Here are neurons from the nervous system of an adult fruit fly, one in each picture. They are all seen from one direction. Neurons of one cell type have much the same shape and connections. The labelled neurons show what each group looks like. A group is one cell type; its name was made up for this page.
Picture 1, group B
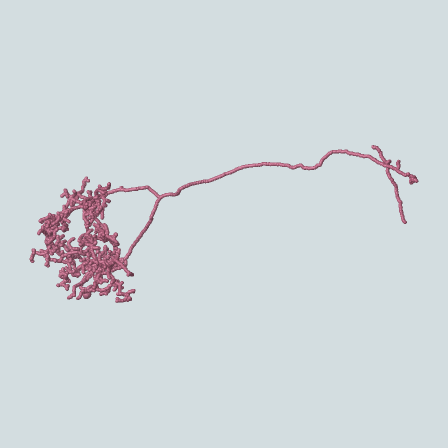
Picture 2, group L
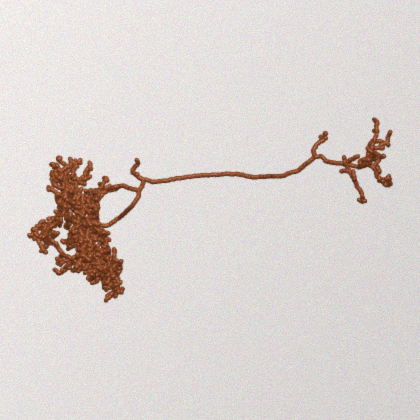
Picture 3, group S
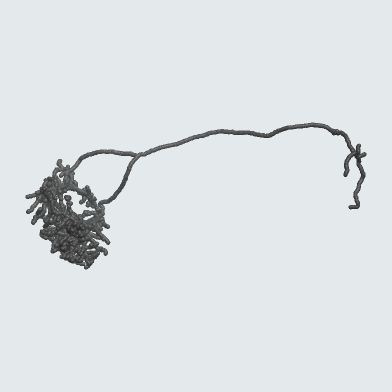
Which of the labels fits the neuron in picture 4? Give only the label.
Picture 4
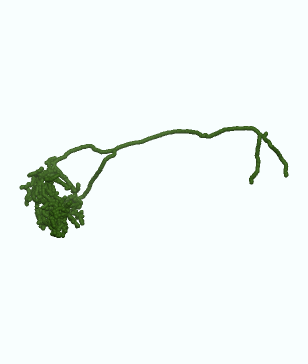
group S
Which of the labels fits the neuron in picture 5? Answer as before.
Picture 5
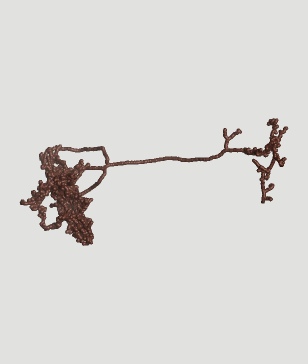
group L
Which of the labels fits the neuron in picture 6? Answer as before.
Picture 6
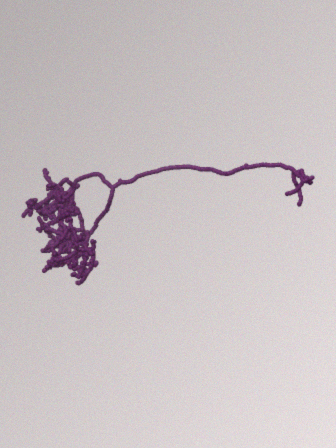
group B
